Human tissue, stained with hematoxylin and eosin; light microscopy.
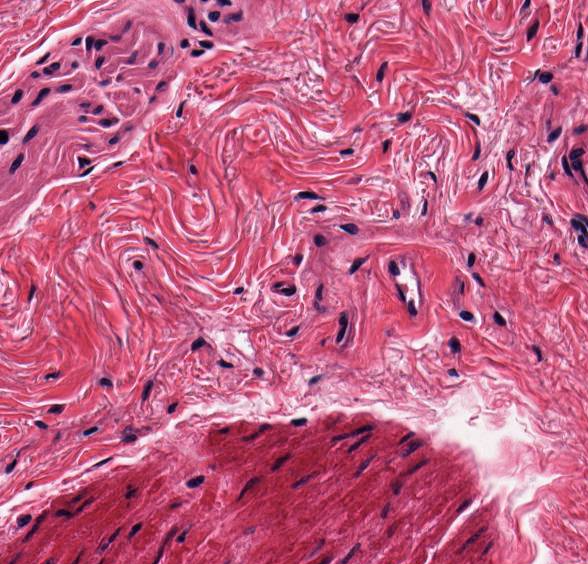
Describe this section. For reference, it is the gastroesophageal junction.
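Wavy, swirling bundles of pink collagen make up most of the field above the lower quarter, with small, dark, spindle-shaped nuclei scattered through them. The lower part is filled by a compact, more deeply red-stained bundle of muscle fibres whose elongated nuclei lie parallel to one another.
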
